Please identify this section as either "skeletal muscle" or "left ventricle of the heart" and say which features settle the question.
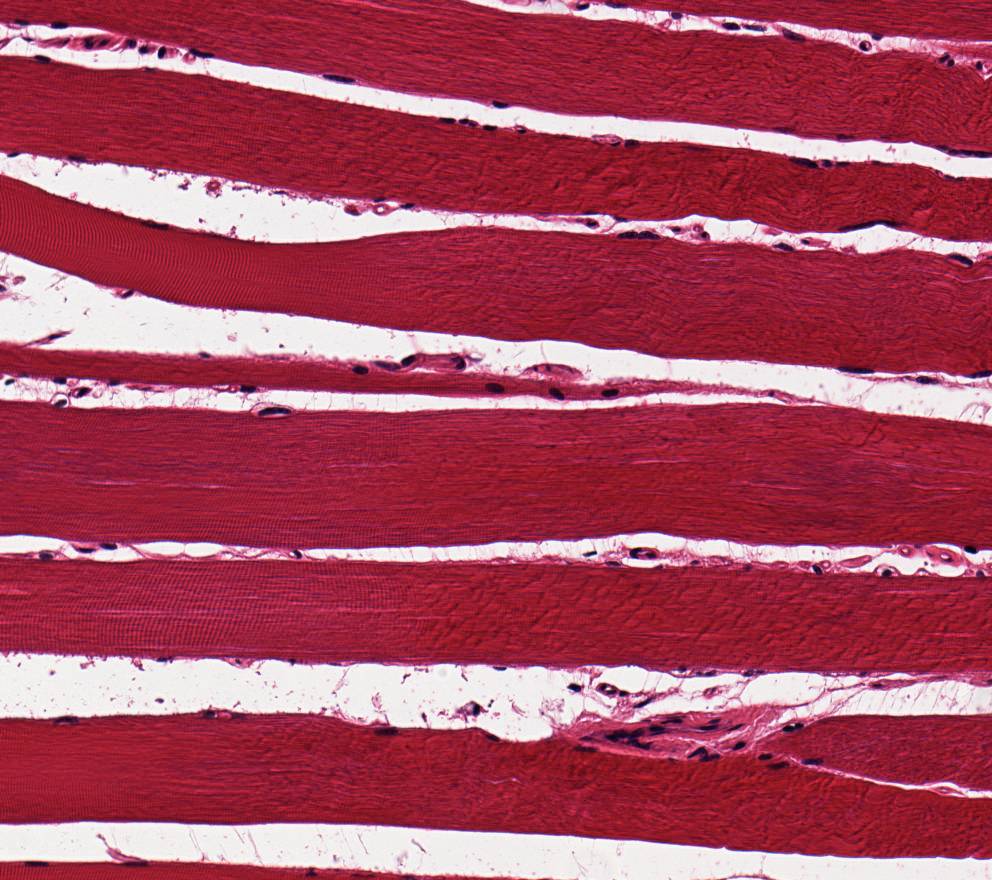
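It is skeletal muscle, not left ventricle of the heart. Its flattened, dark nuclei lie at the fibre edges, not centrally.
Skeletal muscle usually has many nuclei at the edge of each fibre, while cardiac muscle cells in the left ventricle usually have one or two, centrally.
Long, parallel fibres cross the field horizontally, finely cross-striated, most clearly at upper left.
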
